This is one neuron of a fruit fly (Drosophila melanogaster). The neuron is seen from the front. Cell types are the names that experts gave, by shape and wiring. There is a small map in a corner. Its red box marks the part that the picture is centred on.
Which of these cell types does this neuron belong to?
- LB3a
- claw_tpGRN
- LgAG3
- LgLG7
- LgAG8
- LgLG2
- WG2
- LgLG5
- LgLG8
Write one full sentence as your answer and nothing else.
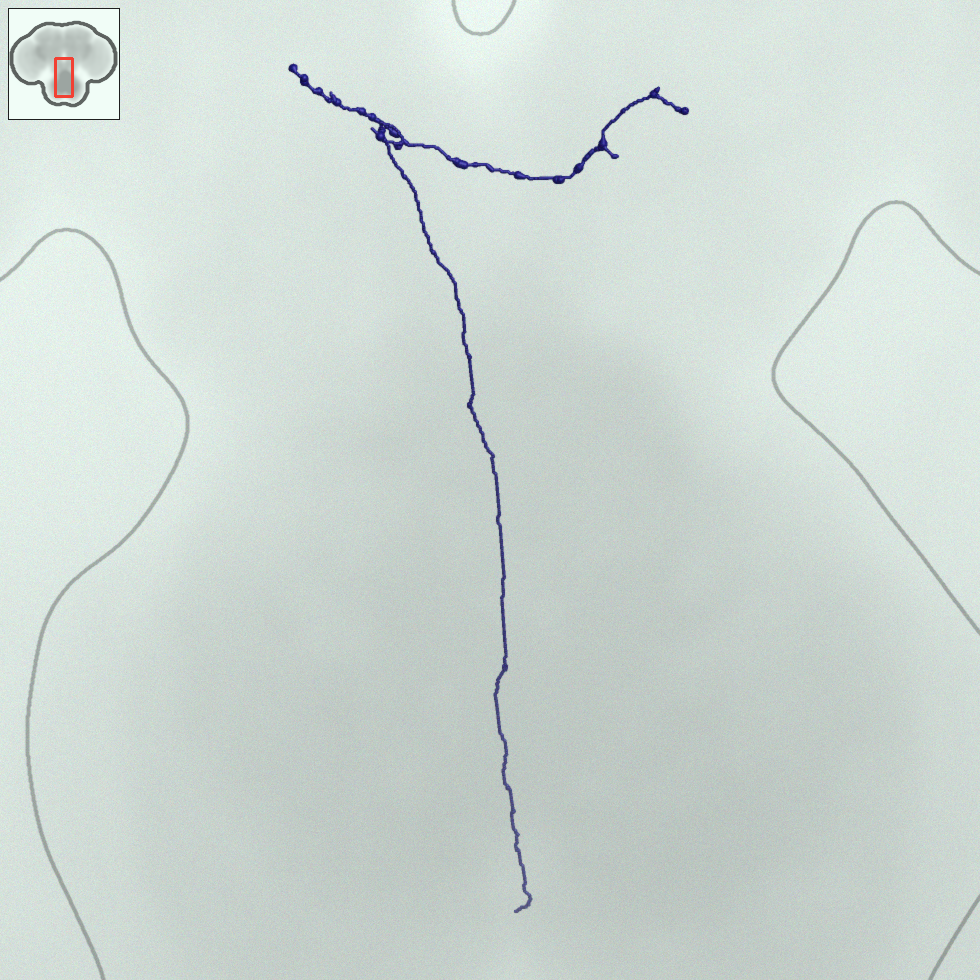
By type, the neuron is LgAG8.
